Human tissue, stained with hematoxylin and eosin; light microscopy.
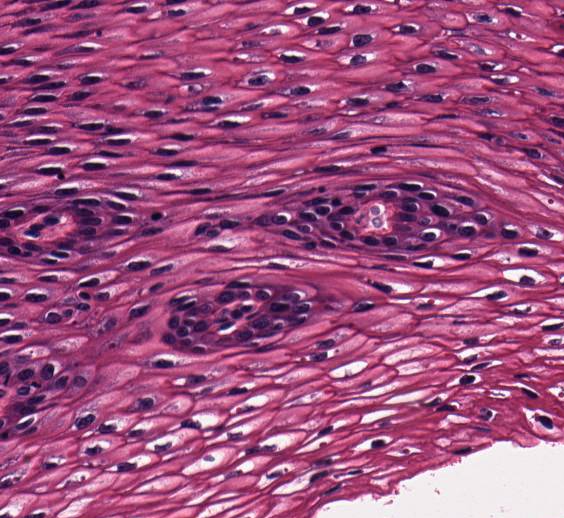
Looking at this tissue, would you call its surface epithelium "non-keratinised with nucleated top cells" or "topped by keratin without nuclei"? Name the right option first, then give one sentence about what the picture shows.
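Non-keratinised with nucleated top cells. The flattened cells at the free surface at lower right still contain nuclei, with no anucleate keratin layer on top.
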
